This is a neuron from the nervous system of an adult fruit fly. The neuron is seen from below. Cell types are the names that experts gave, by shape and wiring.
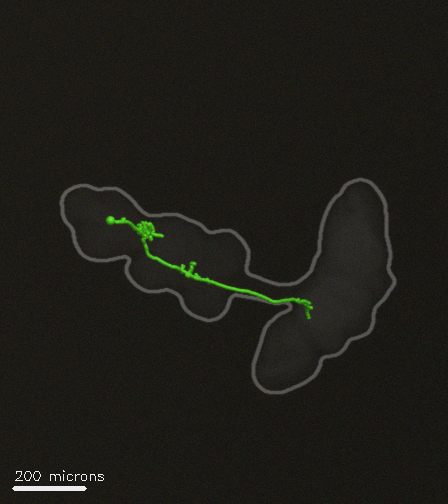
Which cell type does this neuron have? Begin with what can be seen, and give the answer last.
It reaches both the brain and the nerve cord, passing through the neck. The cell body can be seen on the left of the picture. From left to right in the picture it spans about 600 microns. This is an ascending neuron. It is of cell type AN07B085.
